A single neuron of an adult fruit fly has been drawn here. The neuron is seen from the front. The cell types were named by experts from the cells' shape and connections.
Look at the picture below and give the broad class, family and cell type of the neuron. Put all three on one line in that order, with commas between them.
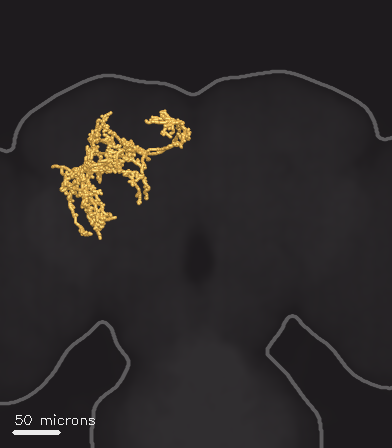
central-brain intrinsic neuron, hemilineage SMPpv2_dorsal, CL144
